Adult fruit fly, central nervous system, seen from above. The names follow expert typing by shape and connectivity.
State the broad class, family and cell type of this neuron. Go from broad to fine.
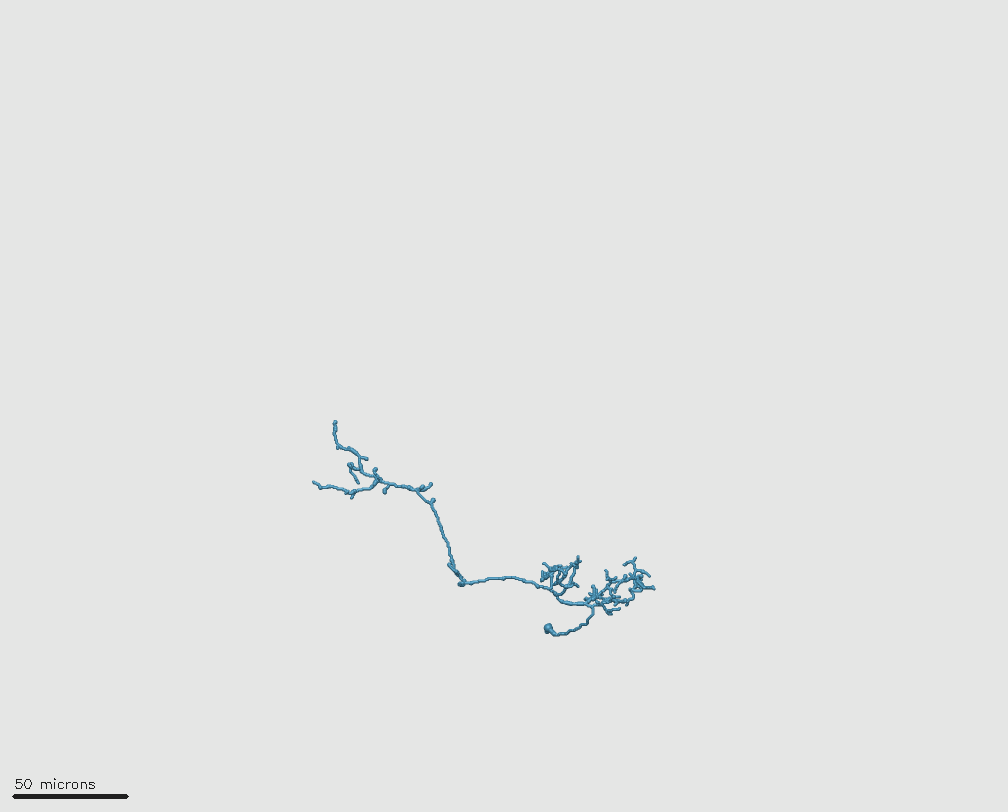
central-brain intrinsic neuron; hemilineage DM6_posterior; CB1012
